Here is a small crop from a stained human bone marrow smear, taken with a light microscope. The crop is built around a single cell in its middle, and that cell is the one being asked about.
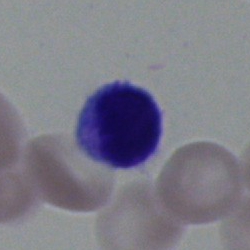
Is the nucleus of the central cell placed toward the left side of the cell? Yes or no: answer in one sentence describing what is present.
No, the nucleus of this cell lies toward the right instead.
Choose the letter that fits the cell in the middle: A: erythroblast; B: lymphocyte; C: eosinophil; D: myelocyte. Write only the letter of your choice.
B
